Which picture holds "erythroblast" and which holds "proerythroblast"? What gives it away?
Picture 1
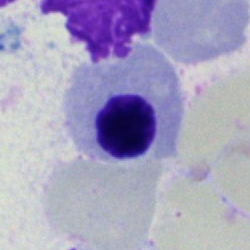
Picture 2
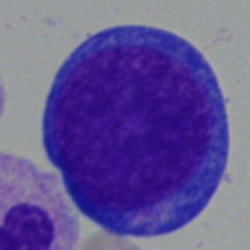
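Picture 1, erythroblast; picture 2, proerythroblast. Picture 1 chromatin: dense, very dark purple, little visible structure; no nucleoli.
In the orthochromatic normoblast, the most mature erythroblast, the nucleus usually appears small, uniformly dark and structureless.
Cytoplasm, picture 1: wide rim, larger in area than the nucleus, pale greyish lavender. Cytoplasm, picture 2: narrow rim around the nucleus, deep blue. Granules: none in either. Vacuoles: none in picture 1. Outline, picture 2: round, small notch lower left. Also lower left in picture 2: part of another cell with a dark nucleus.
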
